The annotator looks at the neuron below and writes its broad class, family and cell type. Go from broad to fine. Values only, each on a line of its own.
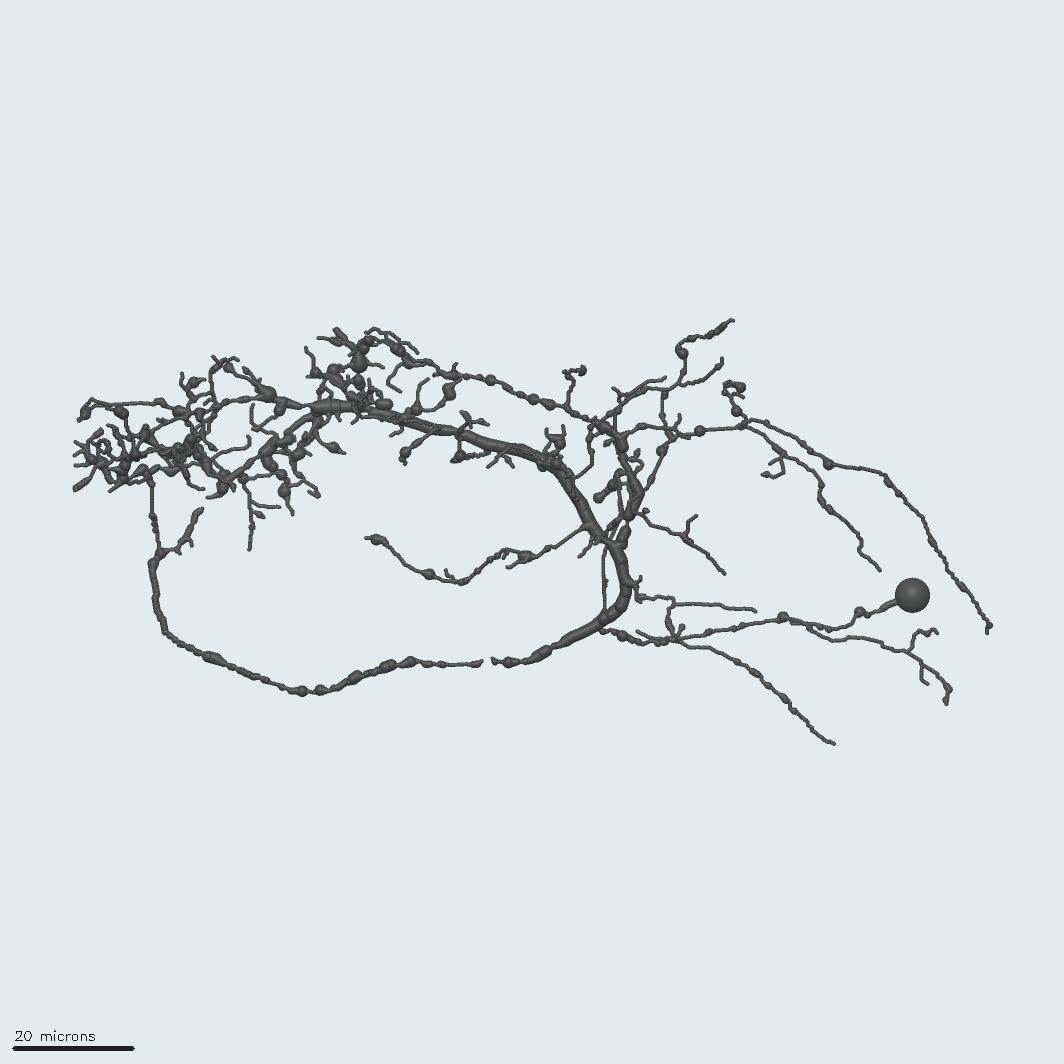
central-brain intrinsic neuron
hemilineage SMPpv2_dorsal
LPN_a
